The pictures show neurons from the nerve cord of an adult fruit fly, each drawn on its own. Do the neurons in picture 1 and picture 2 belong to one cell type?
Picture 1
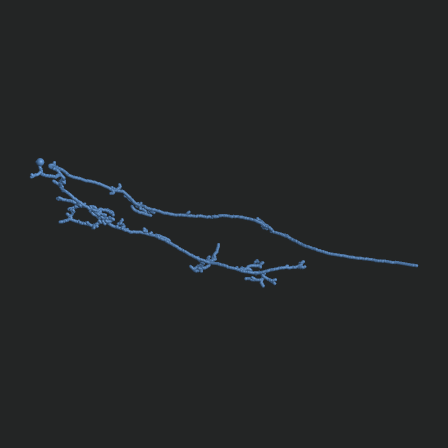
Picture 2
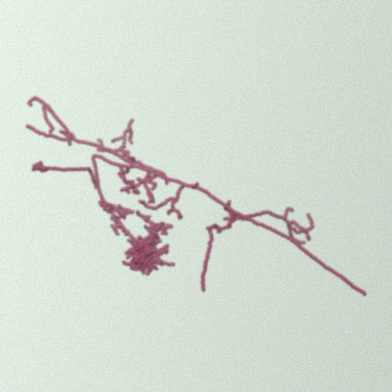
no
